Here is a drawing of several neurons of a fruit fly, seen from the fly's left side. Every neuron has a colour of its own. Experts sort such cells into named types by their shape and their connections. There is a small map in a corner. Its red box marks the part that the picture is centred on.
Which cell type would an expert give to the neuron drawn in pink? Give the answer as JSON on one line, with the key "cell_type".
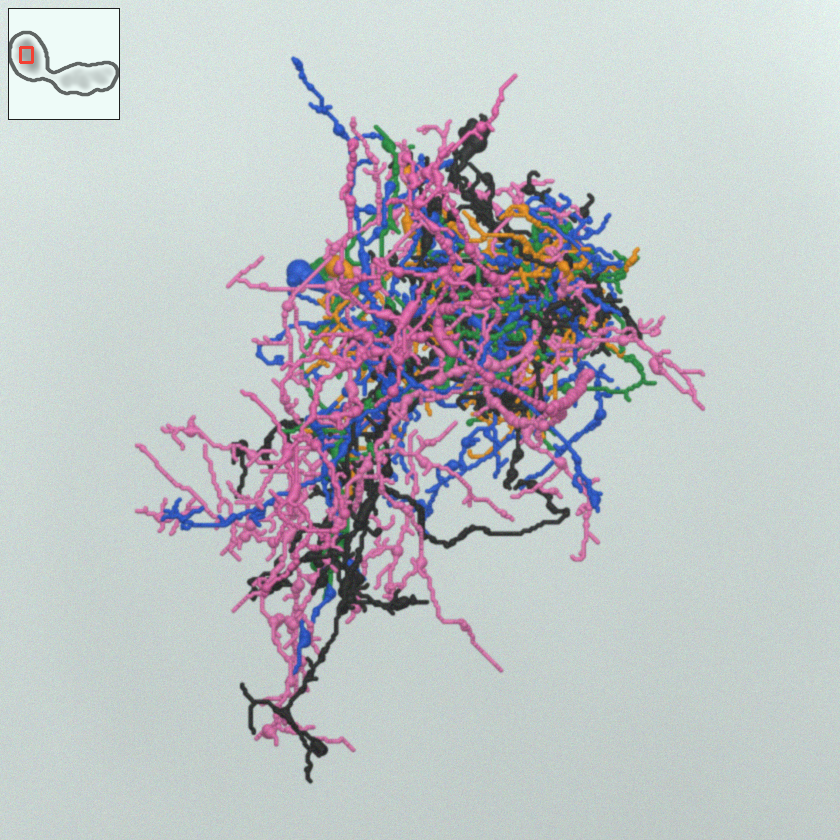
{"cell_type": "CB1688"}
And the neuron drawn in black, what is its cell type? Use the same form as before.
{"cell_type": "PVLP082"}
